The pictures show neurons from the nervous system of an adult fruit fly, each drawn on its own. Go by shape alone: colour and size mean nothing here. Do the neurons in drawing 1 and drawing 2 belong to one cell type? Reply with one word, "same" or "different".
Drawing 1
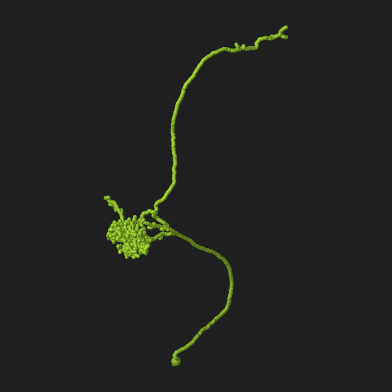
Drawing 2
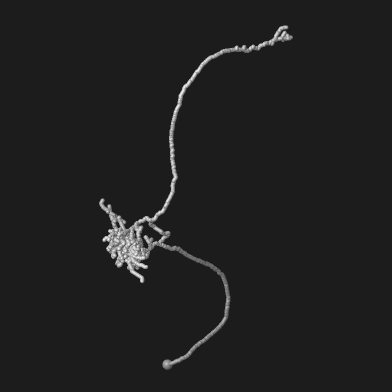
same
